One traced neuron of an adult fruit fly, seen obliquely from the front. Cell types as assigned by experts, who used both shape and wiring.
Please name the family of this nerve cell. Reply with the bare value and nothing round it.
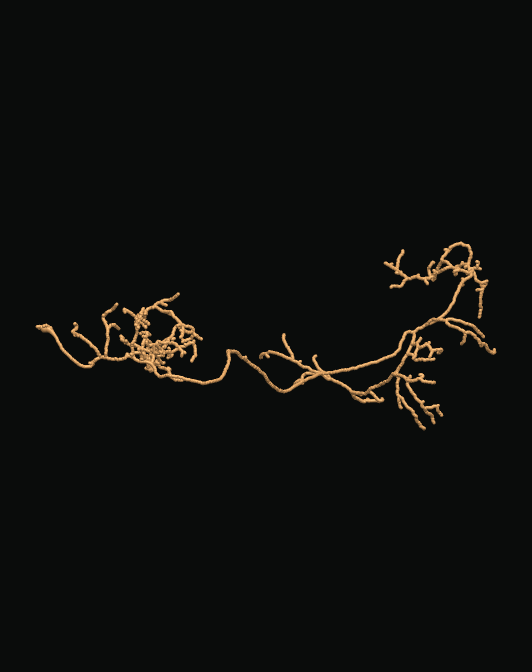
DNg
